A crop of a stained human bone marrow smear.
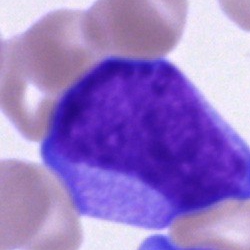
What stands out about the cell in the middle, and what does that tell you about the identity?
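The outline comes first: it is angular, with several straight edges. Inside, the nucleus fills most of the cell, and several small paler spots are scattered within it. As for the cytoplasm, no distinct granules are visible. This central cell is a blast.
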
